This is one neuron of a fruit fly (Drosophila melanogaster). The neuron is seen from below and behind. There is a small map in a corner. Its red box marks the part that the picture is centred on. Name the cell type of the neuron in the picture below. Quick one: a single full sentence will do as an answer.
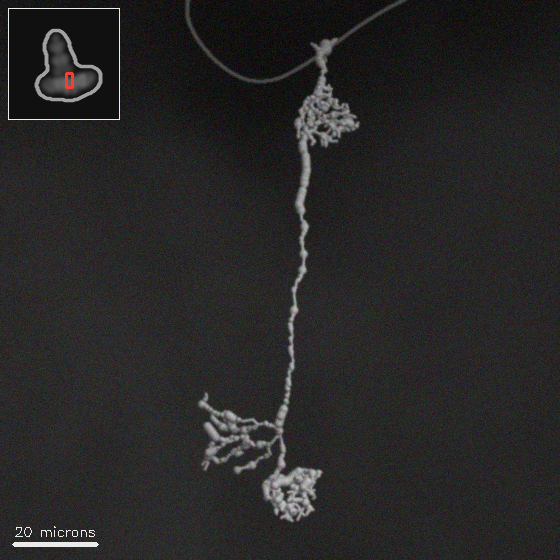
With respect to cell type, this neuron is PFNa.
